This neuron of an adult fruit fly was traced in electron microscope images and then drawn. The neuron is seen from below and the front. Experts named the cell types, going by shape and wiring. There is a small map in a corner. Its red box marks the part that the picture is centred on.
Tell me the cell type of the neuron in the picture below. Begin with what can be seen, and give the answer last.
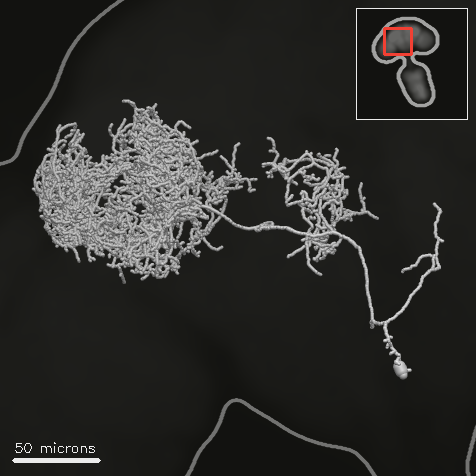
The cell body can be seen at the lower right of the picture. By the scale bar it is about 250 microns wide in this view. Dozens of branch ends can be seen. Its broad class is central-brain intrinsic neuron. Its cell type is AVLP610.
